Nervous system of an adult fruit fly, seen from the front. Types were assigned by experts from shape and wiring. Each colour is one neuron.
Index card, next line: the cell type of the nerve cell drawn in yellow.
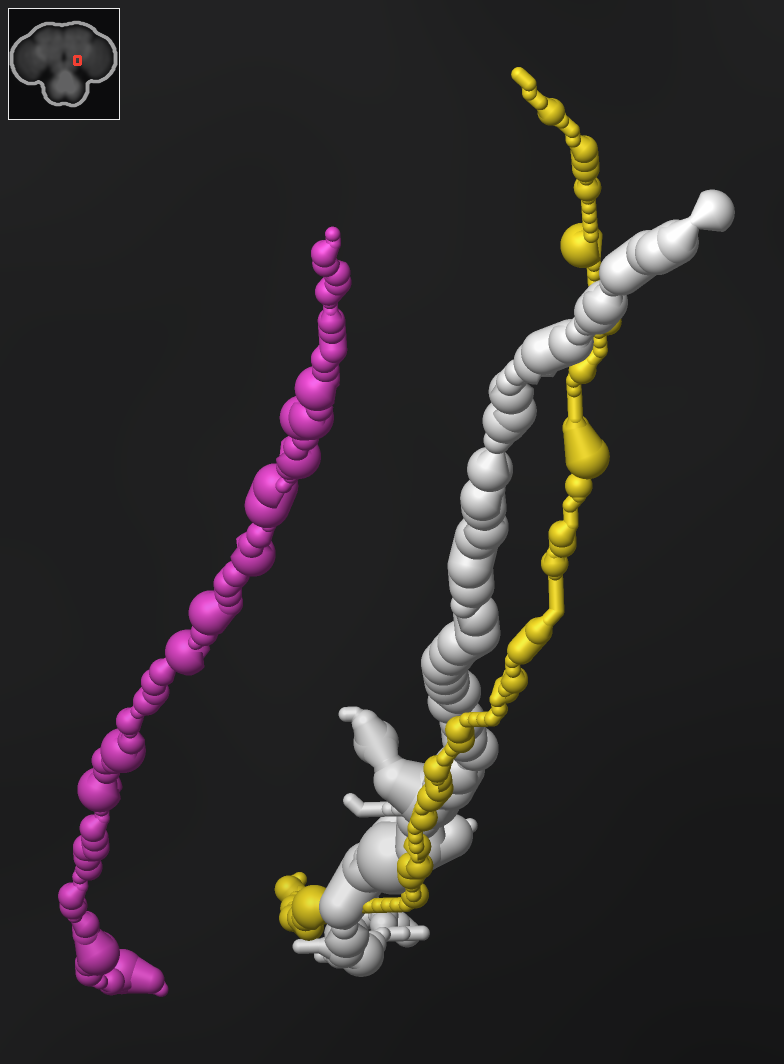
JO-B1_b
